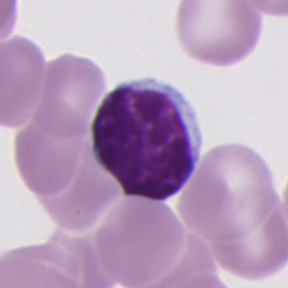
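Typical lymphocyte, central cell, stained human peripheral blood smear. Outline smooth, roughly round. Nucleus off-centre toward lower left; no nucleoli visible. Cytoplasm pale greyish blue.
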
